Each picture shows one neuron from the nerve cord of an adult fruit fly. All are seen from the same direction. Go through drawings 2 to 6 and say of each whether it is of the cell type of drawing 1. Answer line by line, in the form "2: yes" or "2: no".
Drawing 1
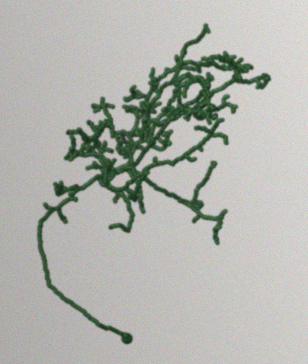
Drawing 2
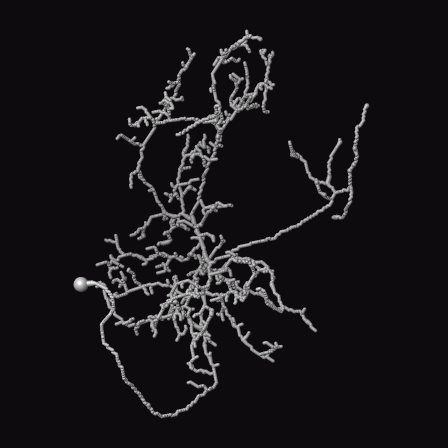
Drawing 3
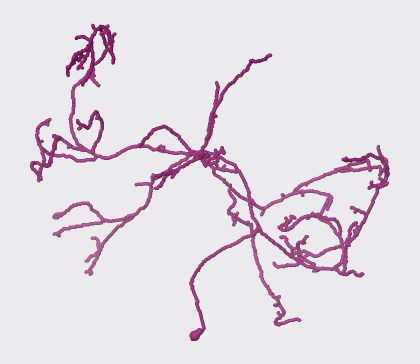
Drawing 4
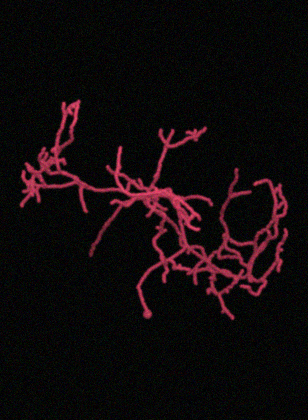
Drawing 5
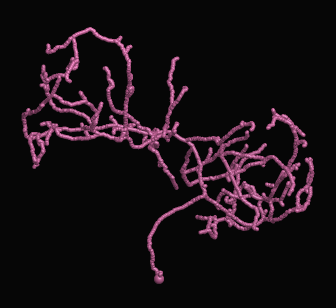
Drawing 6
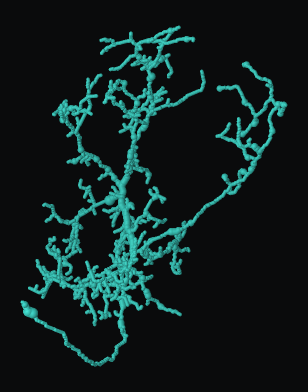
2: yes
3: no
4: no
5: no
6: yes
